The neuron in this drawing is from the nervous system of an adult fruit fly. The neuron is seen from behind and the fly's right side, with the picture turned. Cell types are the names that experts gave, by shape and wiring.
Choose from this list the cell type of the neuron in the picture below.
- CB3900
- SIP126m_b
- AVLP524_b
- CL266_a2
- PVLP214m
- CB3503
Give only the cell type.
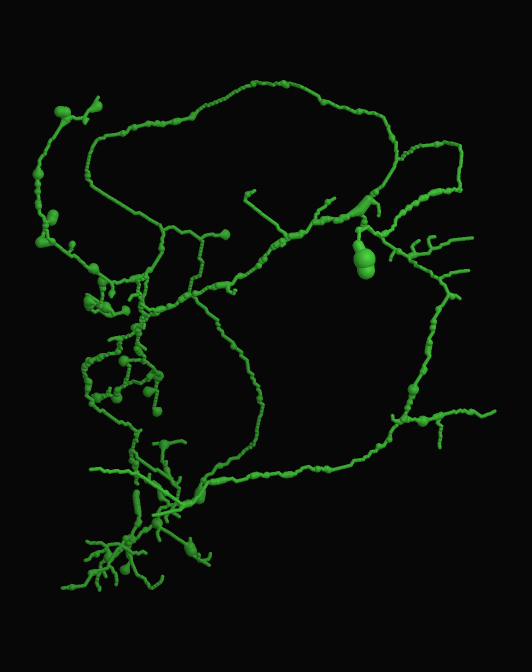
CB3900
